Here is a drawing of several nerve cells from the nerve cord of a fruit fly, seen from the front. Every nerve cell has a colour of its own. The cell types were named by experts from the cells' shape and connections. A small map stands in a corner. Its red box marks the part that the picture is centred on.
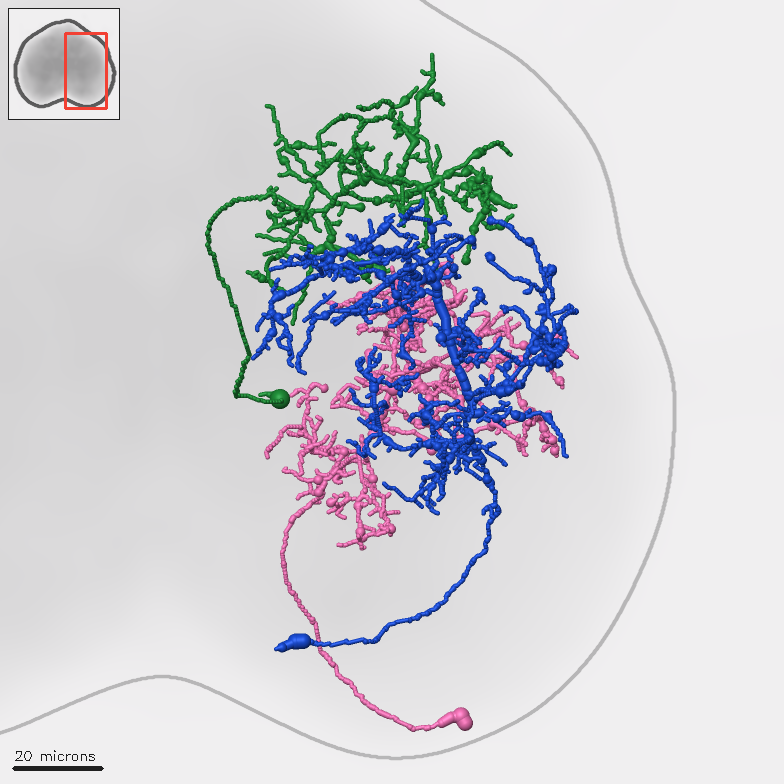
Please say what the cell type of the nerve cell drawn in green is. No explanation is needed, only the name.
IN04B092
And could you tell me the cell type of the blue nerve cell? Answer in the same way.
IN04B104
